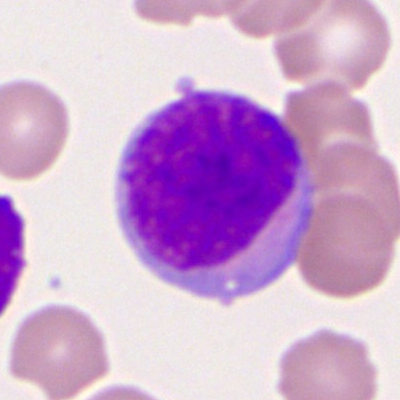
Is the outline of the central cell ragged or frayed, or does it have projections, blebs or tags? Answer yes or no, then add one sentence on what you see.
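Yes. A small round bleb projects from the top edge of the cell.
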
